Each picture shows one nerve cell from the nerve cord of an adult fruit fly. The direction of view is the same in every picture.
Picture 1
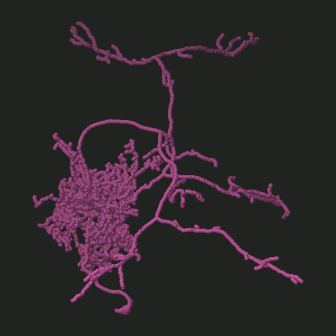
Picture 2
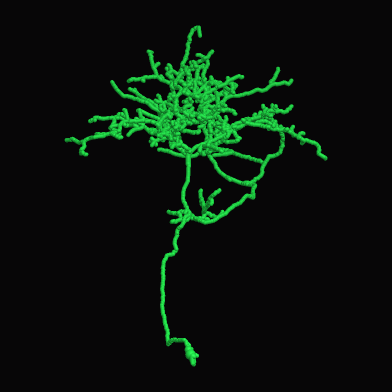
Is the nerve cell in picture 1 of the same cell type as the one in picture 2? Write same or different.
different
